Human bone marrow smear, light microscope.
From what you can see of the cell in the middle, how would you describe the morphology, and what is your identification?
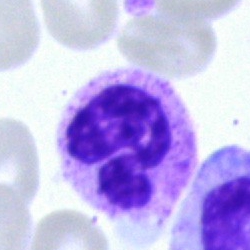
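Checking the outline first: it is smooth and round to slightly oval. The nucleus shows no nucleoli. Fine pinkish-purple granules are scattered through the cytoplasm, which contains no vacuoles. The cell is a segmented neutrophil.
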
